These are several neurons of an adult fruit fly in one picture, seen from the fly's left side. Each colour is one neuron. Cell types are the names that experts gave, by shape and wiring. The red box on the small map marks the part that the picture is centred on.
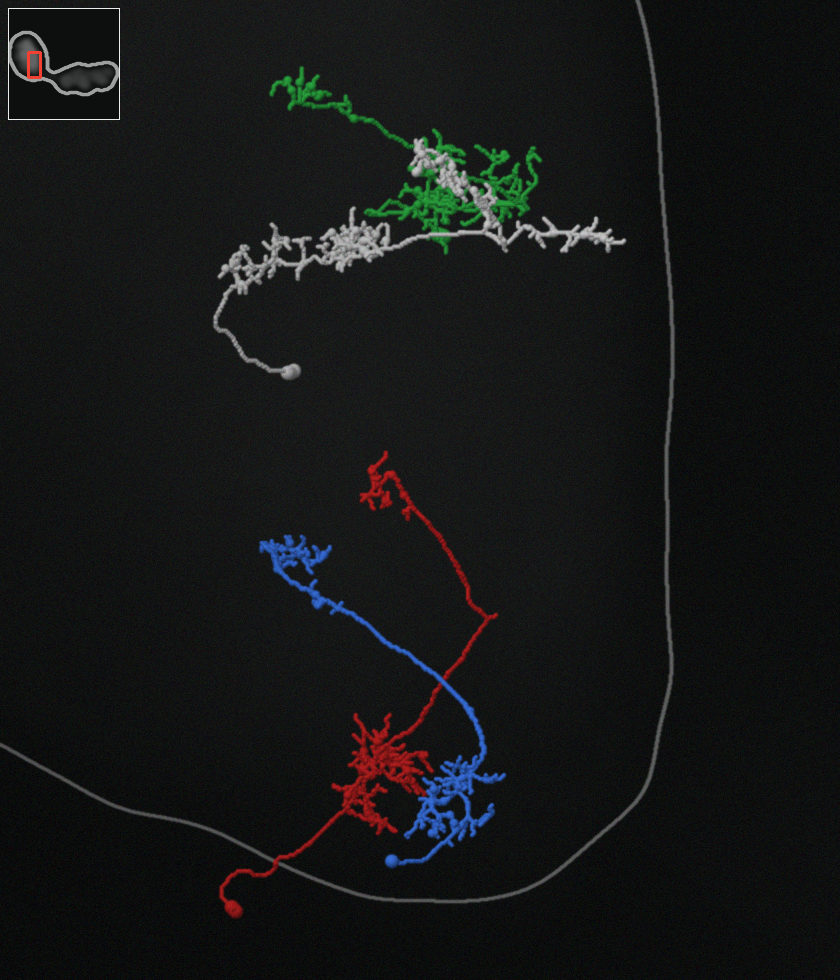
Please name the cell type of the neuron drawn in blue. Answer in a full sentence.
The cell type is Tm5Y.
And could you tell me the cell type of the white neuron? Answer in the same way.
The cell type is TmY5a.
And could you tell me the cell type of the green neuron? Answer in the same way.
The cell type is TmY10.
